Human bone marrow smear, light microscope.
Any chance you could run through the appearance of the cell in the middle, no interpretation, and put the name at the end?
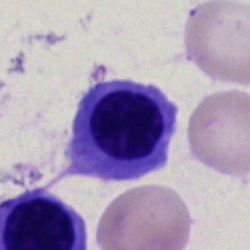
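You'll notice the chromatin is dense and dark purple right through the nucleus, with no nucleolus showing. The cytoplasm has no granules and is drawn out into a narrow tail at the lower left. It's an erythroblast.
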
